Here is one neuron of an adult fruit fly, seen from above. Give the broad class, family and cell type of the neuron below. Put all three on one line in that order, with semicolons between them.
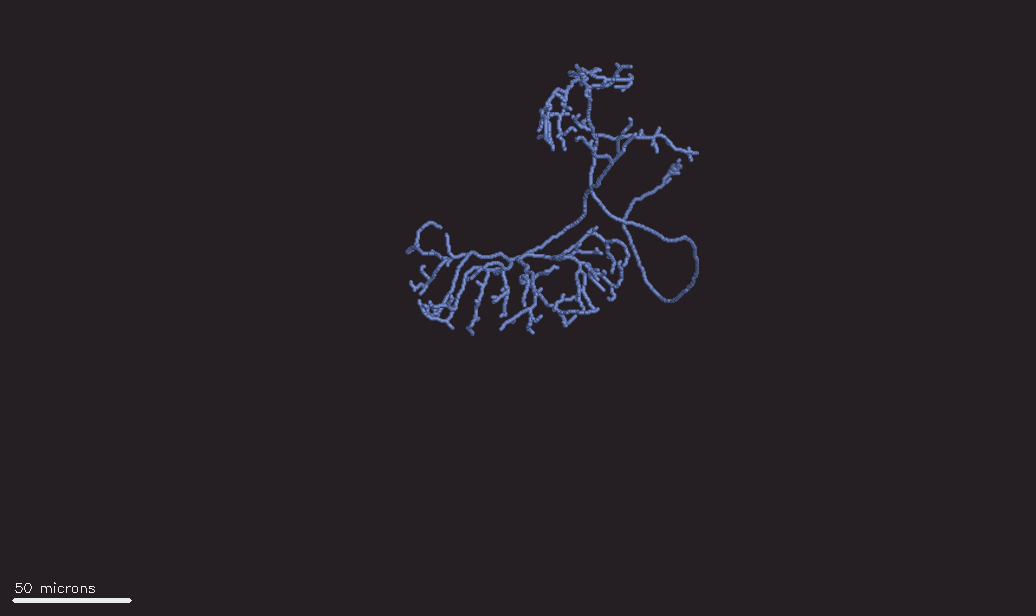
central-brain intrinsic neuron; hemilineage LALv1_dorsal; FB5M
